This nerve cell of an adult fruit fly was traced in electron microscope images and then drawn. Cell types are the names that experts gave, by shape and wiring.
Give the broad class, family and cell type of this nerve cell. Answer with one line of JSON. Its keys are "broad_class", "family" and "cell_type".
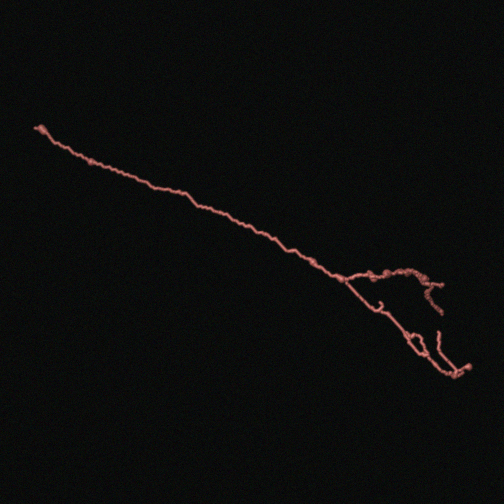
{"broad_class": "sensory neuron entering the brain", "family": "class mechanosensory", "cell_type": "JO-FD2"}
